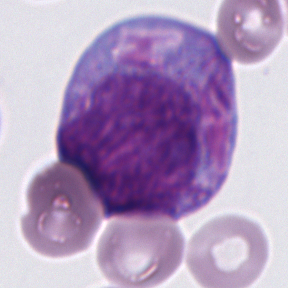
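Atypical promyelocyte, the cell in the middle of a stained smear of human peripheral blood. Its nucleus sits toward the lower part of the cell, leaving a wider band of cytoplasm above it. The chromatin is finely textured and streaky, not clumped. The cytoplasm is bluish-purple, with a paler patch above the nucleus.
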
